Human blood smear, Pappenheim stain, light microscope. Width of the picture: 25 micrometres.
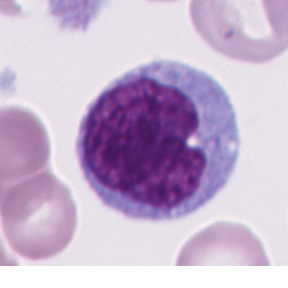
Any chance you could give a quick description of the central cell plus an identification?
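The cell has a round outline. Its nucleus is notched on the right side, and a small clear spot lies at that notch. The cytoplasm is pale grey-blue. The cell is a monocyte.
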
